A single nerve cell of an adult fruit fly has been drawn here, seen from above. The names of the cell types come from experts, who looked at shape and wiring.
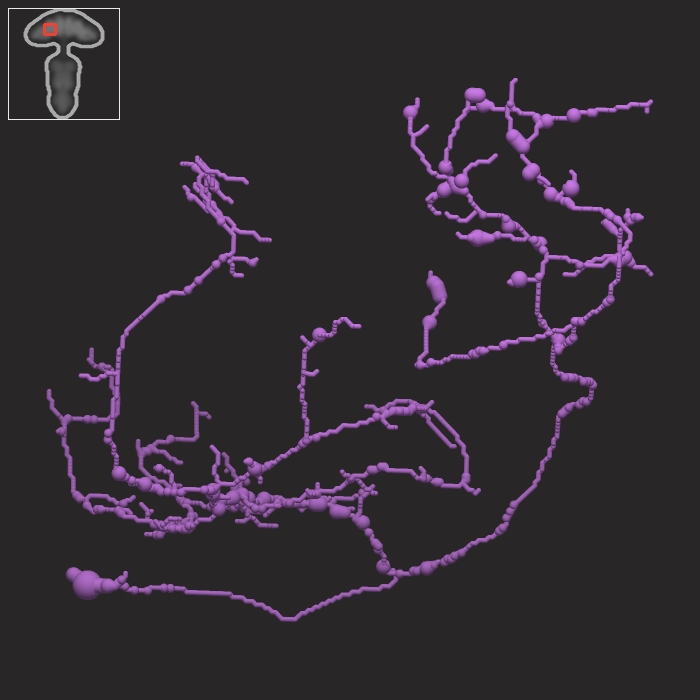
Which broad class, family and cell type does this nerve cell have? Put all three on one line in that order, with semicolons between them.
central-brain intrinsic neuron; hemilineage LHp3; CB1901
